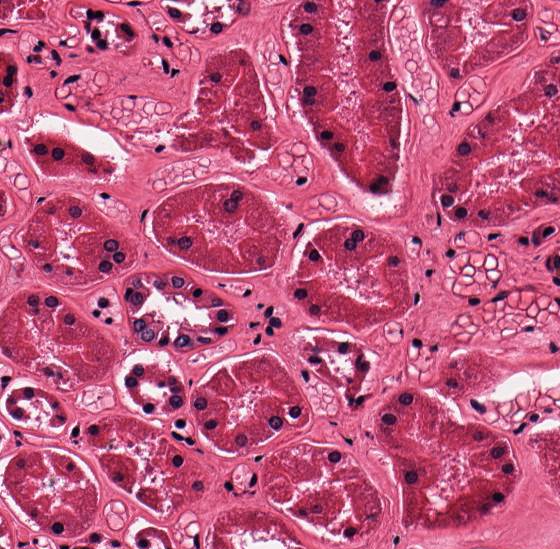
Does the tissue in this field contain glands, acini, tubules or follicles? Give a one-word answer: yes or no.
Yes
